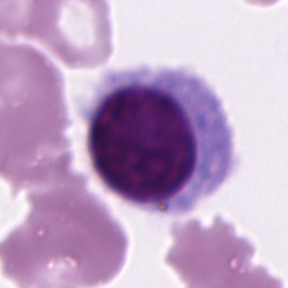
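Hairy cell, centre of a stained peripheral blood smear. The nucleus of the hairy cell is round with a smooth outline, and its chromatin is dense and dark purple, with coarse clumps. No nucleoli can be seen. The cytoplasm shows no distinct granules.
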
